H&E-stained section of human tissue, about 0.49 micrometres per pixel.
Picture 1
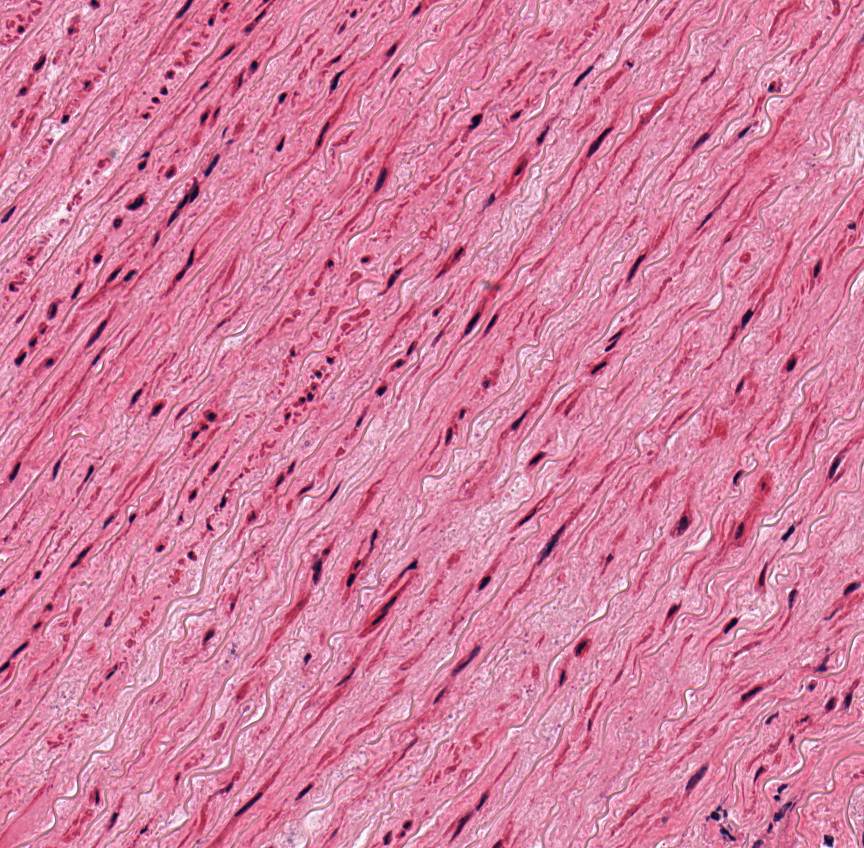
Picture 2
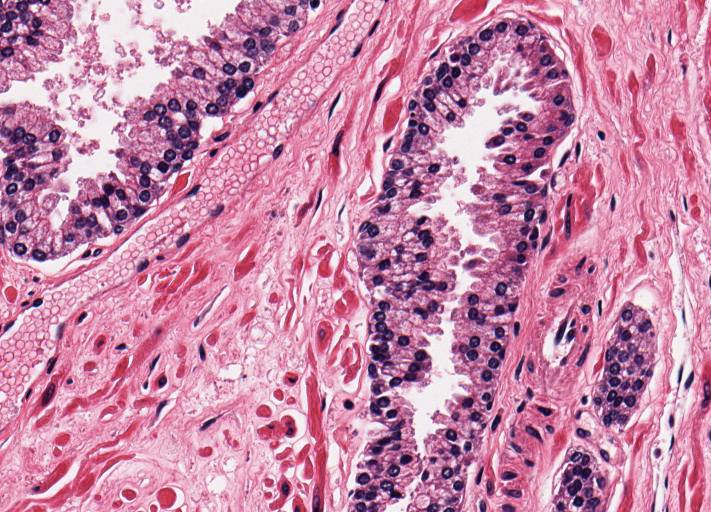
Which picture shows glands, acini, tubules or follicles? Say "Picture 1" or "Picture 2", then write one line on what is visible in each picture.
Picture 2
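Picture 1: No epithelium or glands are present anywhere in the field.
Picture 2: The lumen of the gland at the upper left contains pale wispy flocculent material.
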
